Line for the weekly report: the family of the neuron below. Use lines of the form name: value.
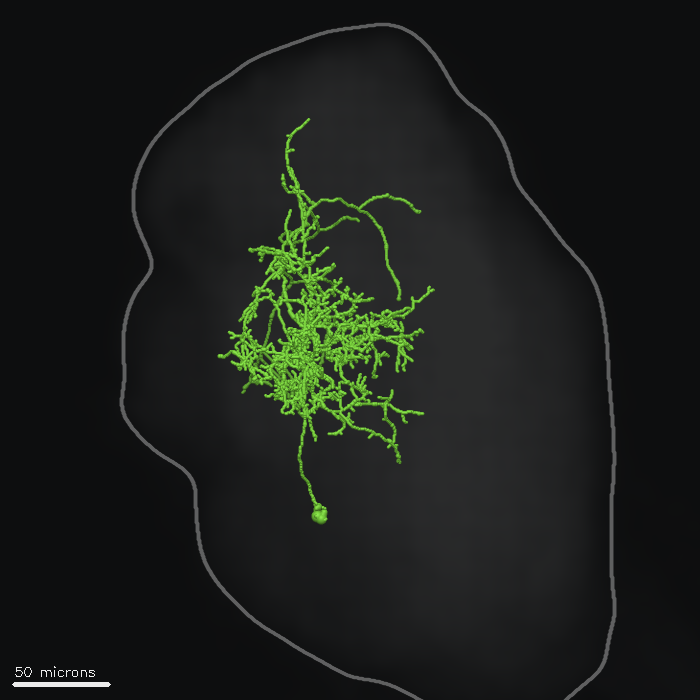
family: hemilineage VLPl&p2_lateral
